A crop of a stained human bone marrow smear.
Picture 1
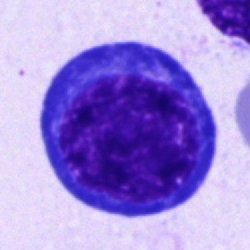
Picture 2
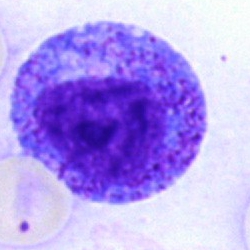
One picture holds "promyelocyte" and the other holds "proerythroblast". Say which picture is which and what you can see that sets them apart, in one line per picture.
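Picture 1 is a proerythroblast. No granules are seen in the cytoplasm.
Picture 2 is a promyelocyte. Many reddish-purple granules are scattered throughout the cytoplasm.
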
